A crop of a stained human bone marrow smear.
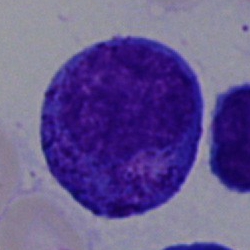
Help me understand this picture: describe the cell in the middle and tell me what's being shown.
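Outline first: round and smooth. Chromatin next: finely stippled, not coarsely clumped. Paler areas: one patch in the lower right part of the cell. Vacuoles: none visible. Name: promyelocyte.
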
